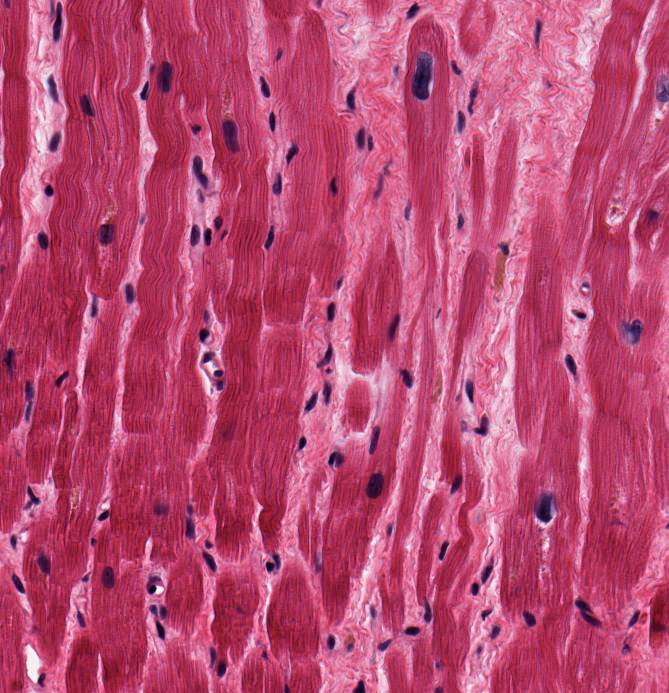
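Atrial appendage of the heart, haematoxylin and eosin. Checked in turn: the muscle fibres run mainly from top to bottom across the whole field; each muscle cell carries its nucleus in the centre of the fibre; small clumps of golden-brown granular pigment lie within some fibres; and no fat cells are present.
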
